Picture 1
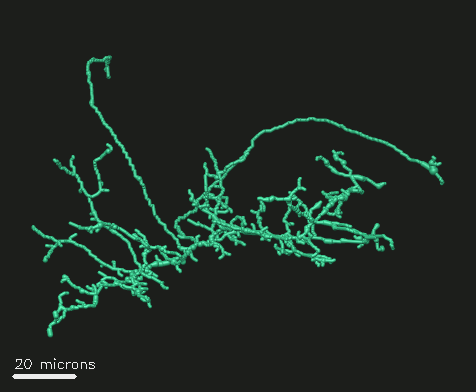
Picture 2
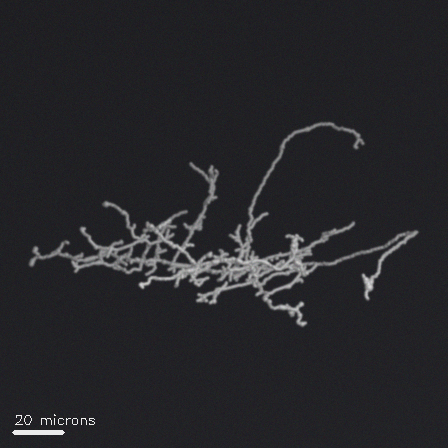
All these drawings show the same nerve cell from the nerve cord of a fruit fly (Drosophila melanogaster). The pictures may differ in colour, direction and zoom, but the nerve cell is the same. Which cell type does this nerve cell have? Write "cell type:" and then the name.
cell type: IN11A028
